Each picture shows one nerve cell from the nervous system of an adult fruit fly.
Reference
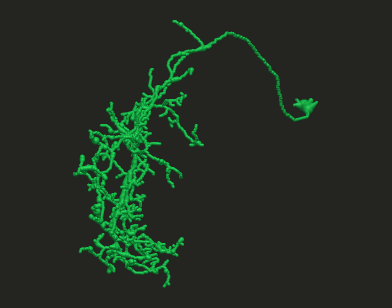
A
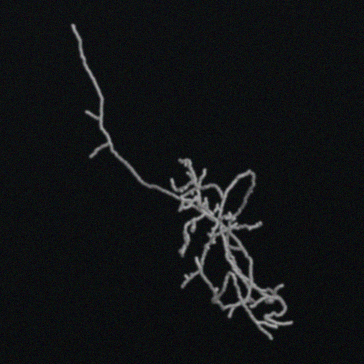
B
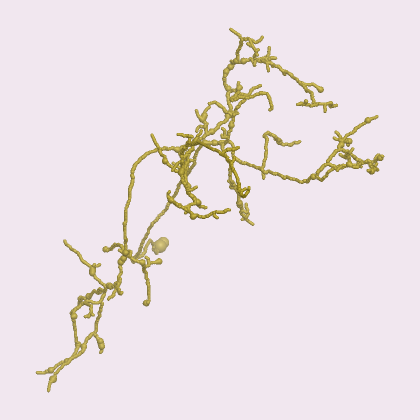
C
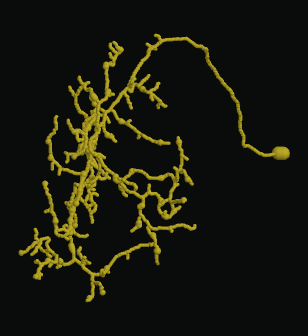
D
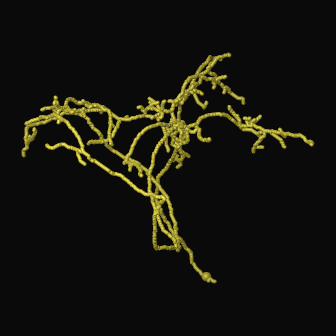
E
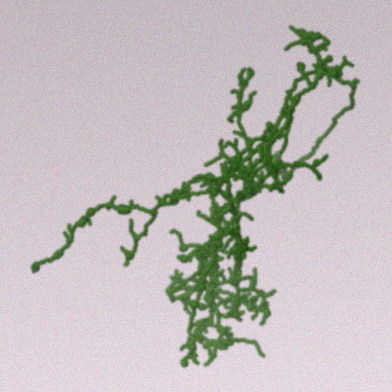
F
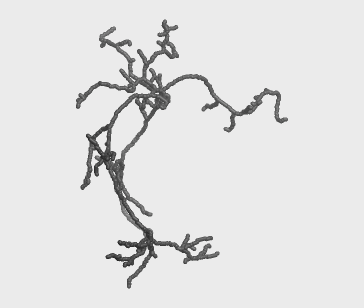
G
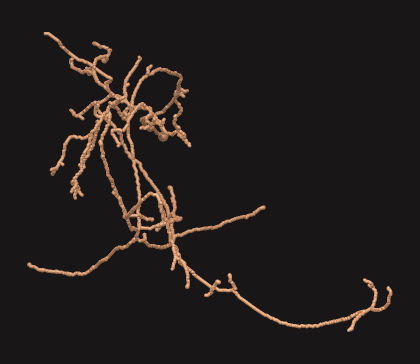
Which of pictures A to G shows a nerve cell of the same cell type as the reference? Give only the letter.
E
